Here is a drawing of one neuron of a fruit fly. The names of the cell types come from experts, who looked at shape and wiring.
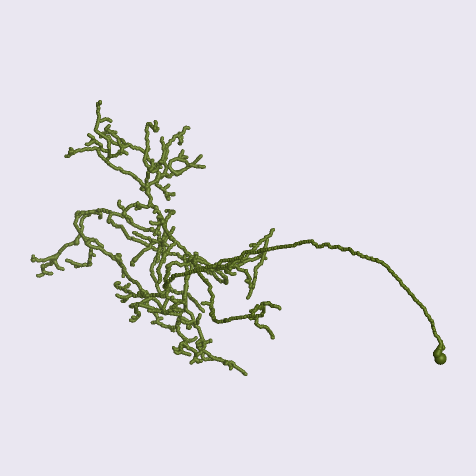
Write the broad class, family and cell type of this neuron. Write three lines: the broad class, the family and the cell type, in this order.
central-brain intrinsic neuron
hemilineage AOTUv1_ventral
PS026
